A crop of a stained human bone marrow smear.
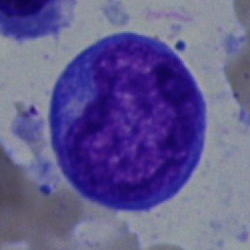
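Blast. Outline: round and smooth. Nucleus: fills most of the cell, set off-centre toward the right. Cytoplasm: deep blue.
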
